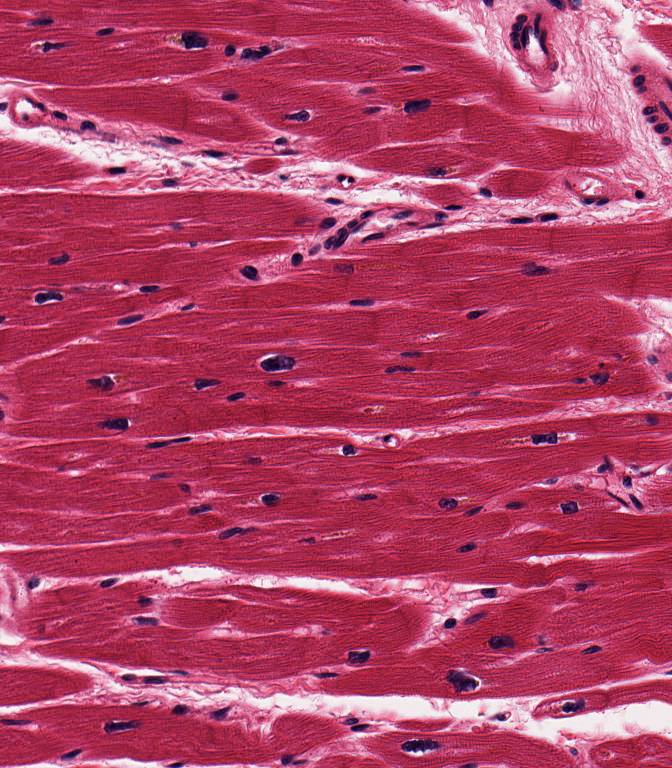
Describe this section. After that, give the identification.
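First, fibres run roughly horizontally across the field, cut along their length. They branch and join rather than run as separate parallel cylinders. Some central nuclei, as in mid-field, sit in a small pale clear cytoplasmic zone. Between fibres, thin strands of loose connective tissue carry small dark elongated nuclei. This is left ventricle of the heart.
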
